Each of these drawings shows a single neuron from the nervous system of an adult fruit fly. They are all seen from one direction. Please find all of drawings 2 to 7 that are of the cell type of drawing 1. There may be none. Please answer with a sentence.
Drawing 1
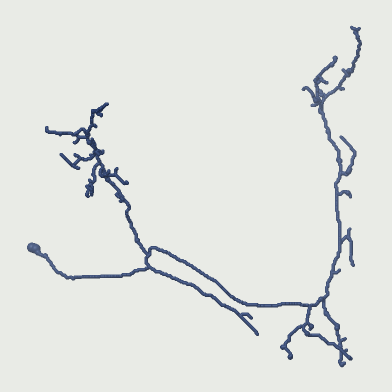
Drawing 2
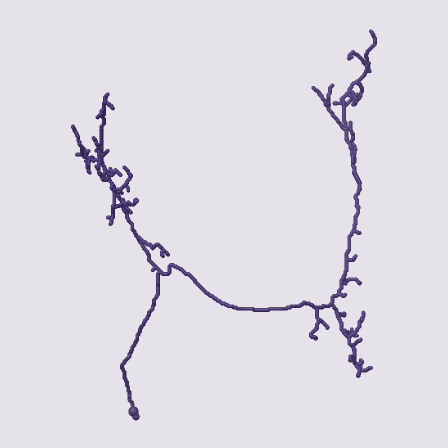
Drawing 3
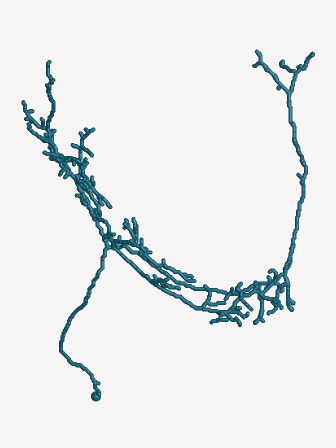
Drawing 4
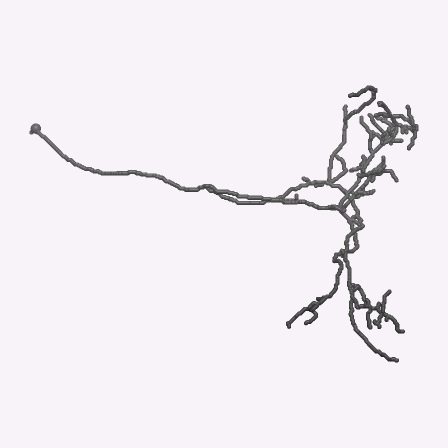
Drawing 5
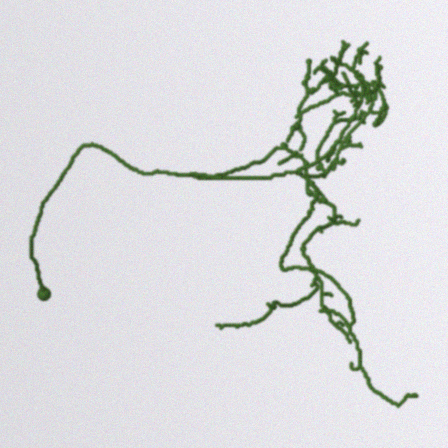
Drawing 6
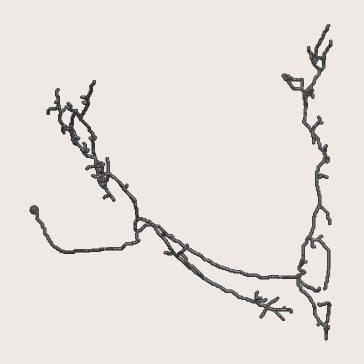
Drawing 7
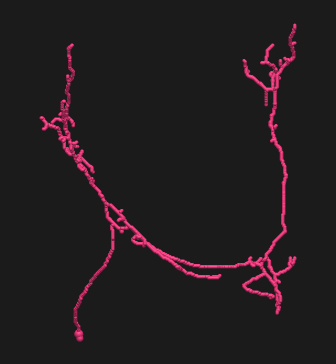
Drawing 2, drawing 6 and drawing 7 are of the same cell type.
